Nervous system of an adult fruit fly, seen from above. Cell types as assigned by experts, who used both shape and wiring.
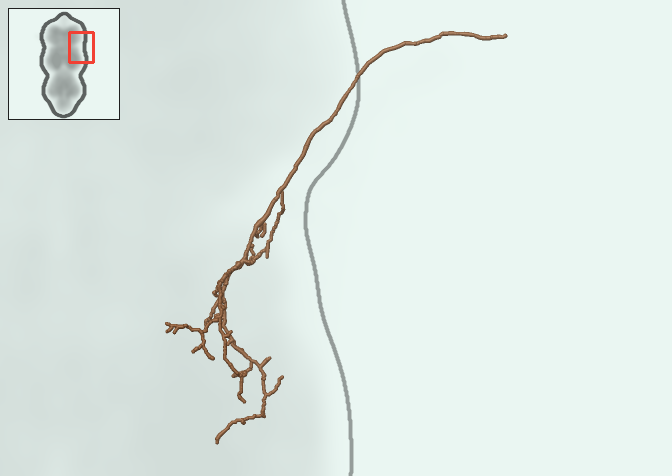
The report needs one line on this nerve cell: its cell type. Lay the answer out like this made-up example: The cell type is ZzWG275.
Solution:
The cell type is SNpp37.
